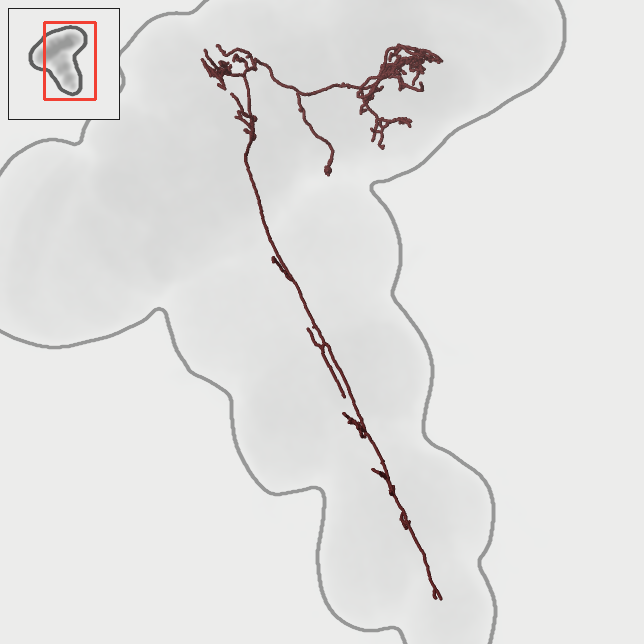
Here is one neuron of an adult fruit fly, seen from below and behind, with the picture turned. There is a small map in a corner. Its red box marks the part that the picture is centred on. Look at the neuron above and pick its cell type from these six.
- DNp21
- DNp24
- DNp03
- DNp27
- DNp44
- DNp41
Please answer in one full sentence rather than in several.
The cell type DNp24 is the type of this neuron.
